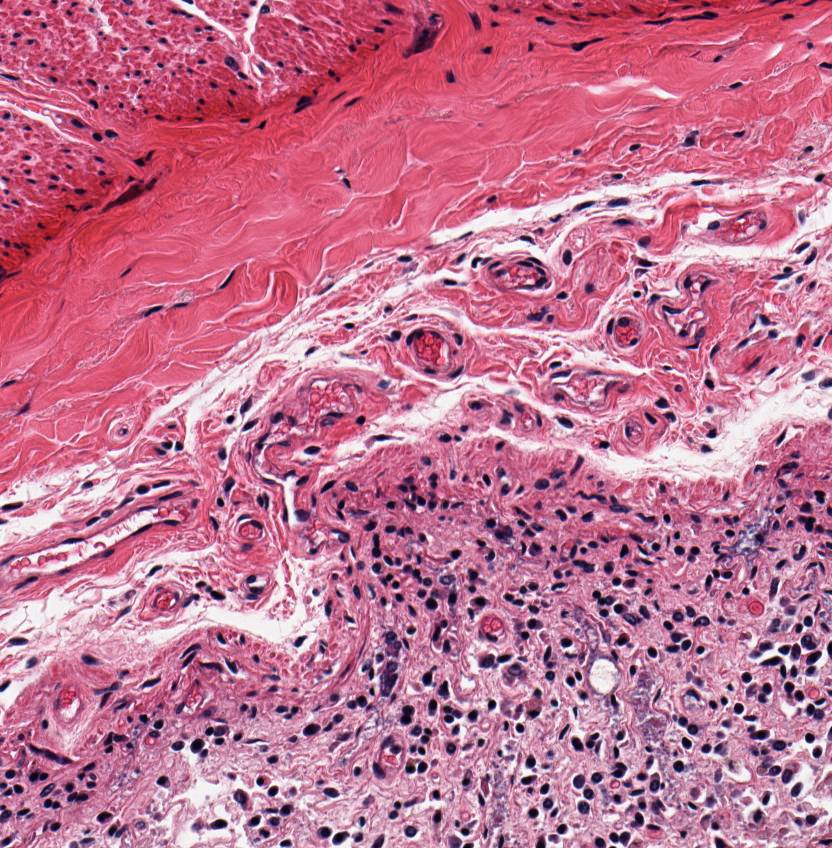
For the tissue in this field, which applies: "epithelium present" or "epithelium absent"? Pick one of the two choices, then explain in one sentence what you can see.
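Epithelium absent. No epithelium is present anywhere in the field.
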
